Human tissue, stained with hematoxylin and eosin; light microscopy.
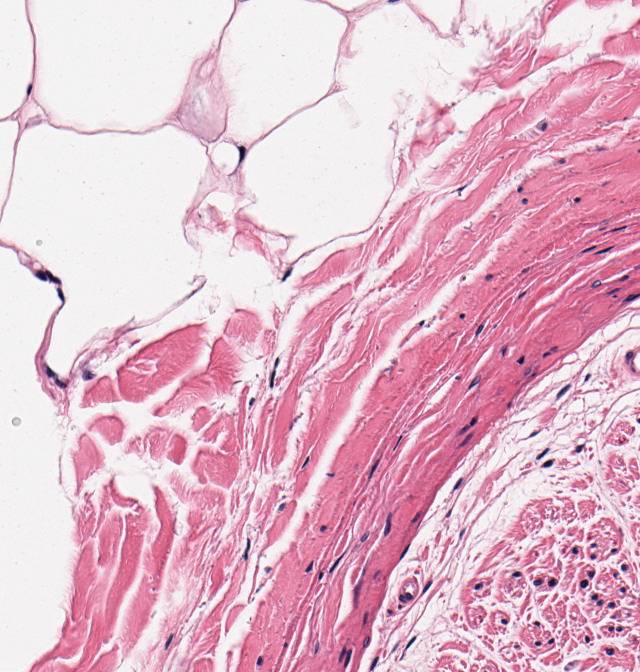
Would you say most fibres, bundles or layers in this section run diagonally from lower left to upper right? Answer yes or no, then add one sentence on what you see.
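Yes. A broad band of pink fibres runs diagonally from the lower left to the upper right of the field.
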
